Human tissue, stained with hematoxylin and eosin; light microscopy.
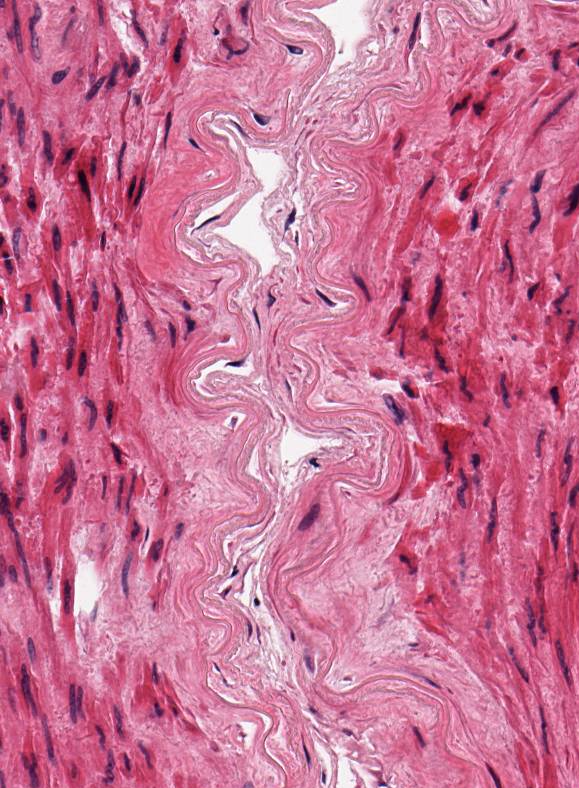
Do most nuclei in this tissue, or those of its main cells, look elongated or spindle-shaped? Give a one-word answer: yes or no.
Yes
